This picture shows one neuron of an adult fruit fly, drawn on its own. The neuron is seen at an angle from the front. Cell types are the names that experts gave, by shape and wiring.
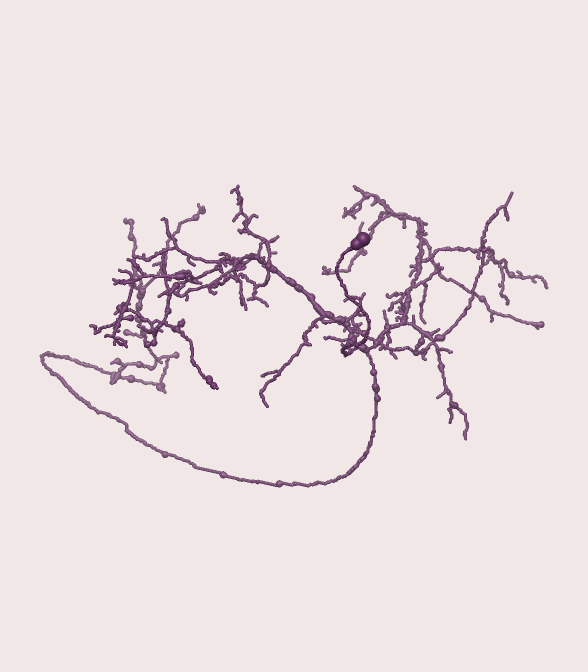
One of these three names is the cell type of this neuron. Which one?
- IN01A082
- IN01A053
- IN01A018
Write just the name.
IN01A053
